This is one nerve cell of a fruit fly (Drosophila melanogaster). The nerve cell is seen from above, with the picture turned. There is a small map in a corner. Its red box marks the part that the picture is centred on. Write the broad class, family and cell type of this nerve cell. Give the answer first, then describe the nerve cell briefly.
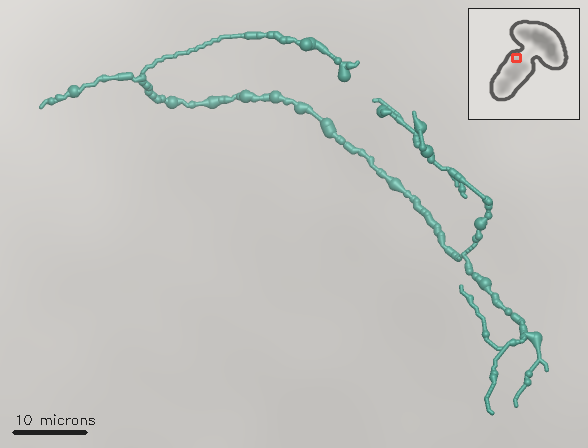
It is a sensory neuron entering the nerve cord. The name of its family is class mechanosensory tactile. It is of cell type SNta40. It is in the nerve cord and does not reach the brain. No cell body is drawn. By the scale bar it is about 70 microns wide in this view.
